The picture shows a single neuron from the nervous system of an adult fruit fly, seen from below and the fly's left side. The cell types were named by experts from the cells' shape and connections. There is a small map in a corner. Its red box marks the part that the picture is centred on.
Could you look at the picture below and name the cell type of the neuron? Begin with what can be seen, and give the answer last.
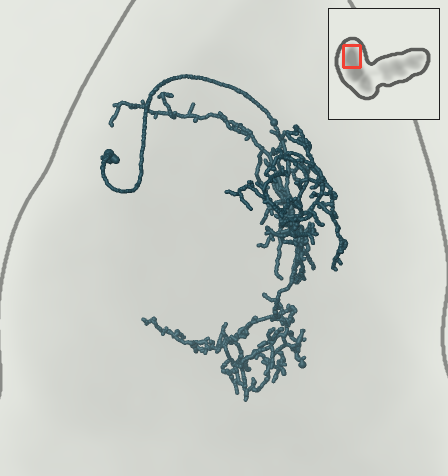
It lies in the brain. Dozens of branch ends can be seen. Its broad class is central-brain intrinsic neuron. It is of cell type SMP044.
